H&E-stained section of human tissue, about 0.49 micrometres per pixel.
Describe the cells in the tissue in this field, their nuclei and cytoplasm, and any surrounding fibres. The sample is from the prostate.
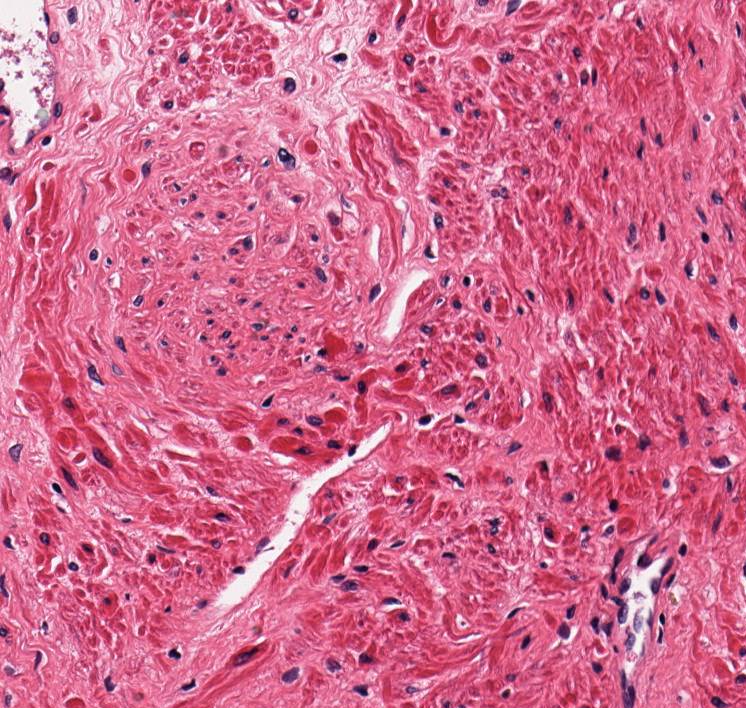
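Scattered without crowding through the field are small, dark nuclei of oval to elongated shape. At the lower right edge is a small thin-walled vessel with an open lumen. Neither epithelium nor fat cells are present in the field.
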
